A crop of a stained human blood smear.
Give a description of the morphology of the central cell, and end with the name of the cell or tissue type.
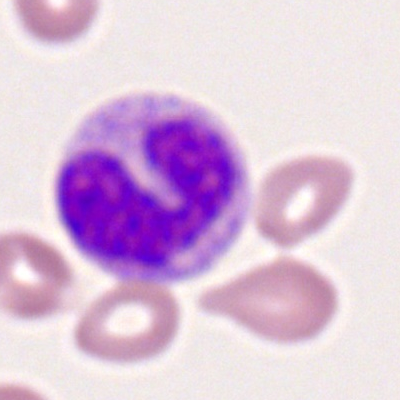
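So, the outline here is round and smooth. The nucleus curves, and a deep notch cuts into it from the top. You won't spot any nucleoli in it. Fine, faint lilac granules sit in the cytoplasm. That's a band neutrophil.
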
